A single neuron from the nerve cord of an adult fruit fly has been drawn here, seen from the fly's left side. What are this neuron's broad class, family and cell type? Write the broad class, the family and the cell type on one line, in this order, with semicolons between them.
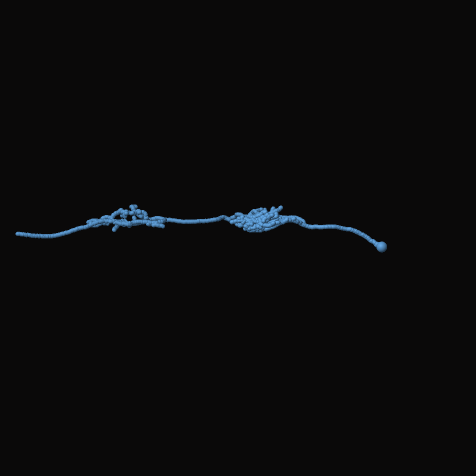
ascending neuron; hemilineage 06B; AN06B048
